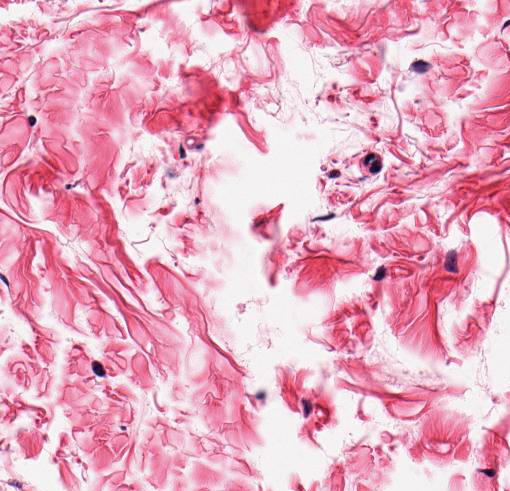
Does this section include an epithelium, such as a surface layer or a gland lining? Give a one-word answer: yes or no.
No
